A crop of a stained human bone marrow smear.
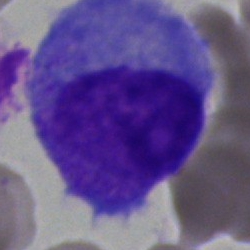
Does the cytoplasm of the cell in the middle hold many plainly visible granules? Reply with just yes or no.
No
